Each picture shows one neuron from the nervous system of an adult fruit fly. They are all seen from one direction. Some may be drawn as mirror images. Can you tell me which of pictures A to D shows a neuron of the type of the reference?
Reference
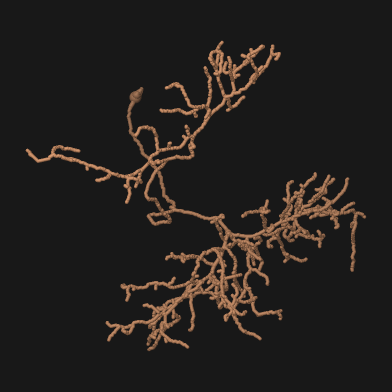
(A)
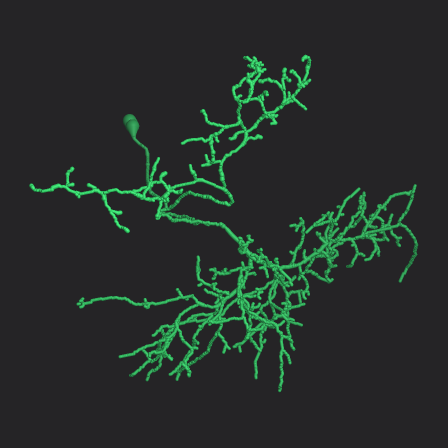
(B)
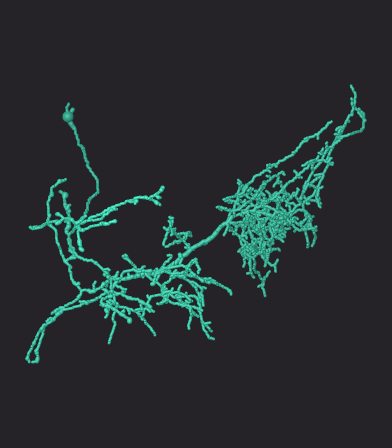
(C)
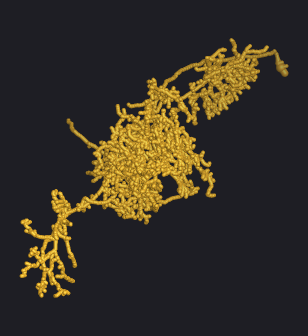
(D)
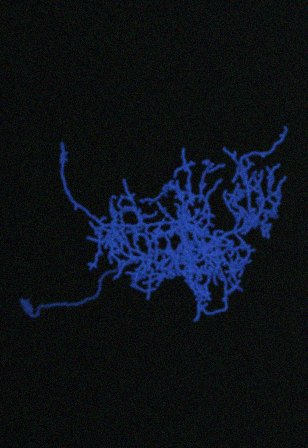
A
